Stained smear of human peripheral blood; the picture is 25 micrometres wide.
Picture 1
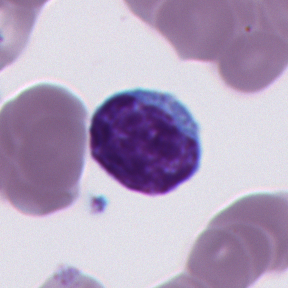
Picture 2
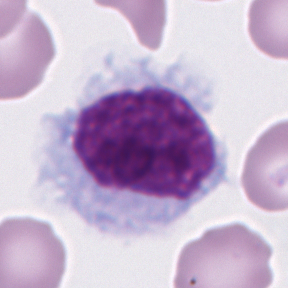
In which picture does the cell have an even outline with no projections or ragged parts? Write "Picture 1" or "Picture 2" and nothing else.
Picture 1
